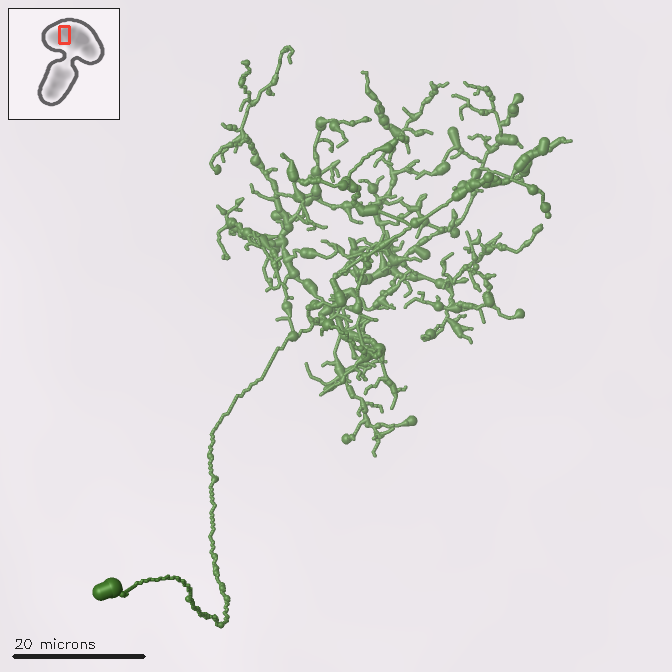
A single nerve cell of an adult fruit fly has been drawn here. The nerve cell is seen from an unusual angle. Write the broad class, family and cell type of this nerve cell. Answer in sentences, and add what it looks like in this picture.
It is a central-brain intrinsic neuron. The family is hemilineage VLPp1. The cell type is AVLP548_c. It is in the brain and does not reach the nerve cord. Its cell body lies at the lower left of the picture. From top to bottom in the picture it spans about 90 microns.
